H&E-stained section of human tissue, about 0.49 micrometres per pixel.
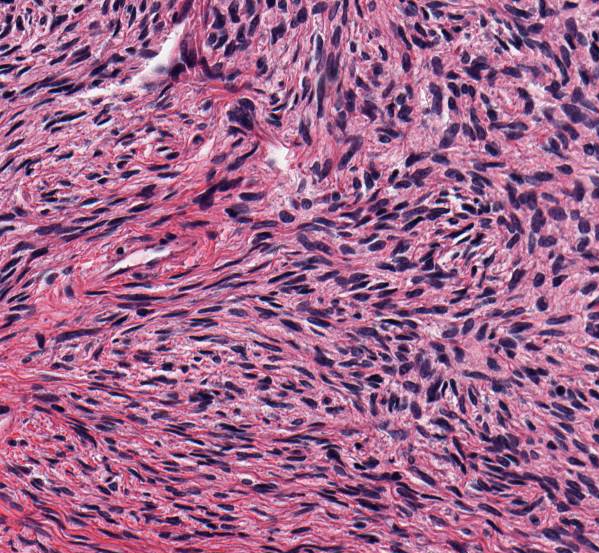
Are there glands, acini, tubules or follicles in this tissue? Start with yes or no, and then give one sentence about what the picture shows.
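No. No epithelium or glands are present anywhere in the field.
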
